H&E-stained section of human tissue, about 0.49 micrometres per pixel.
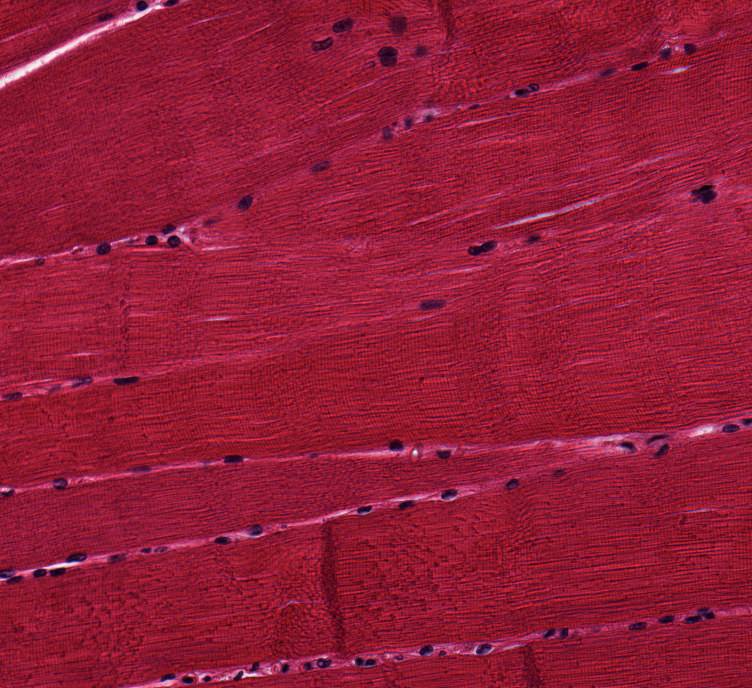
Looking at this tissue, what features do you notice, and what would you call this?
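Each fibre carries many nuclei, spaced along its length. These nuclei are dark and oval to elongated, their long axes following the fibres, and most sit at the fibre edges along the lines between fibres rather than in the centres. The fibre cytoplasm stains an even deep red. The tissue shown is skeletal muscle.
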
